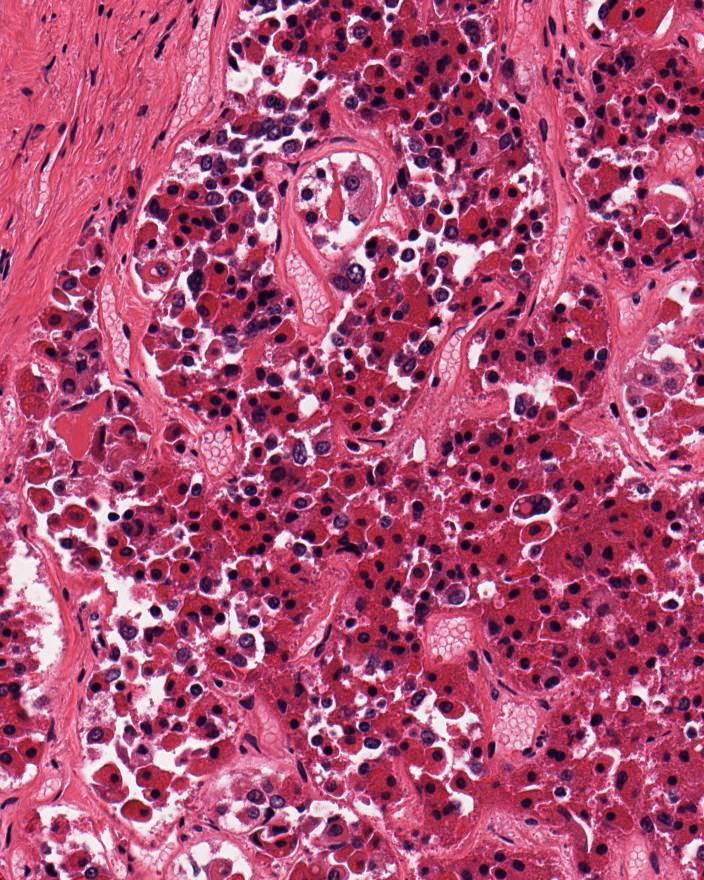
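Pituitary, haematoxylin and eosin. The cells are arranged in nests separated by thin fibrous septa. Most have abundant, deeply eosinophilic cytoplasm. A few scattered cells have larger nuclei than their neighbours, some with visible nucleoli. The upper left corner is occupied by dense collagenous stroma containing spindle-shaped nuclei.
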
